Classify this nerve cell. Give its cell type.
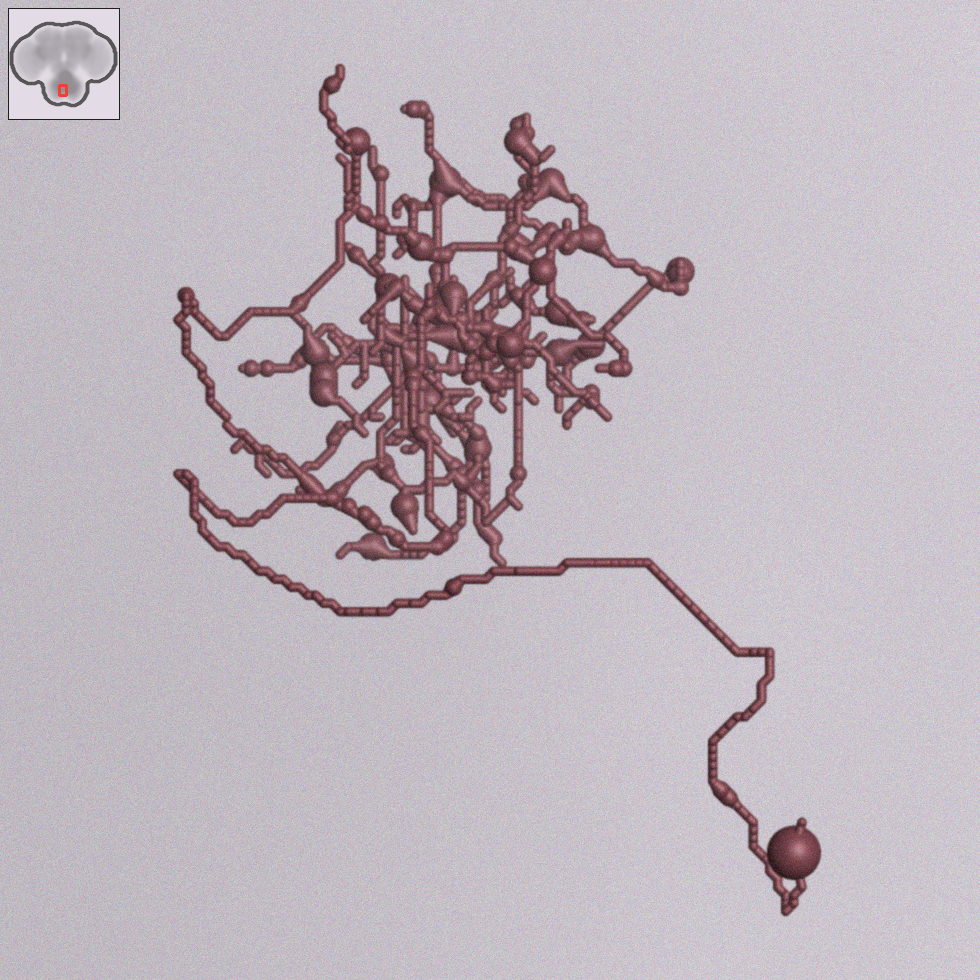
IN14A121_a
